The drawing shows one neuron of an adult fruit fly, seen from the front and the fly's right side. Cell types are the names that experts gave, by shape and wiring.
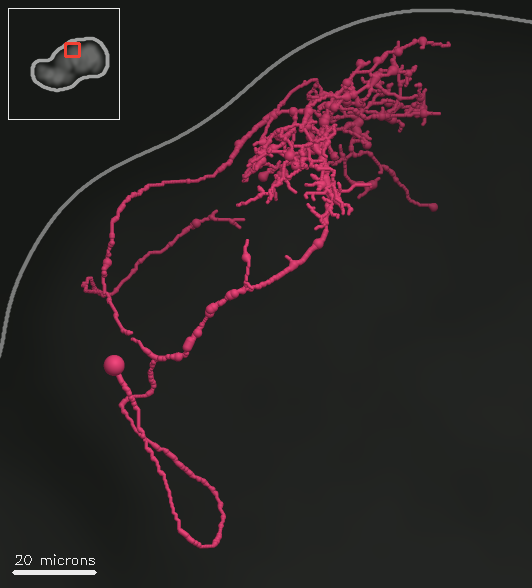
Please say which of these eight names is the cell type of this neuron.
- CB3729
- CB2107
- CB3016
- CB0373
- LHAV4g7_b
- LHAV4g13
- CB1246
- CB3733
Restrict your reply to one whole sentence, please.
Classified by cell type, this neuron is CB0373.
